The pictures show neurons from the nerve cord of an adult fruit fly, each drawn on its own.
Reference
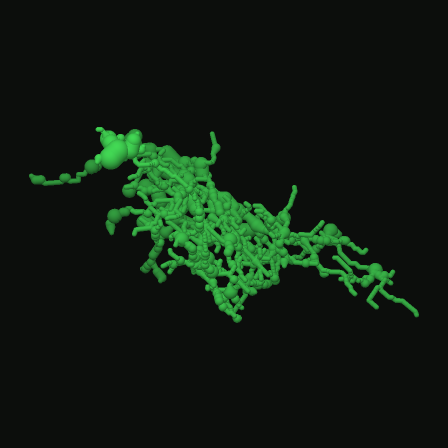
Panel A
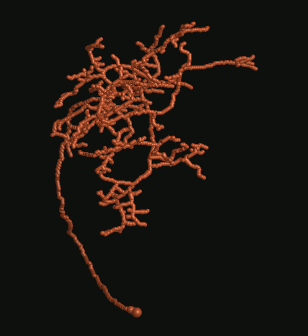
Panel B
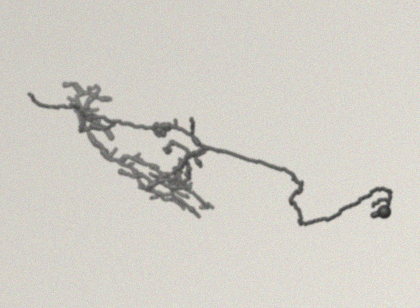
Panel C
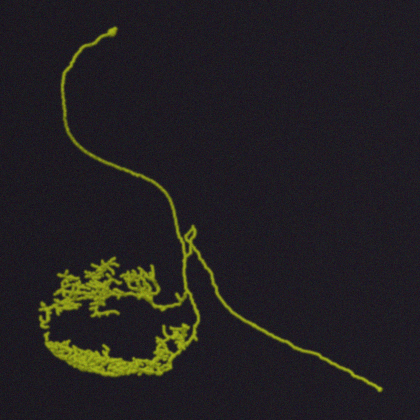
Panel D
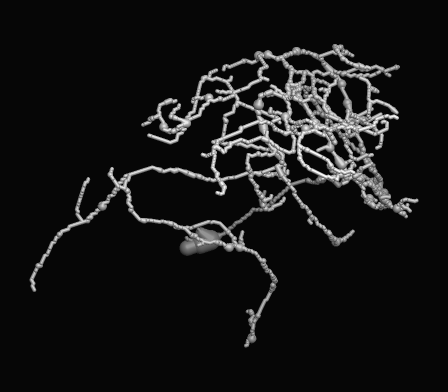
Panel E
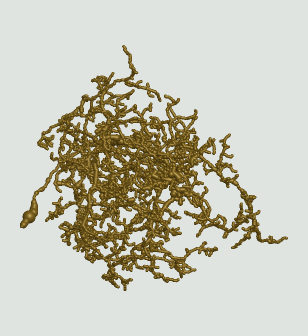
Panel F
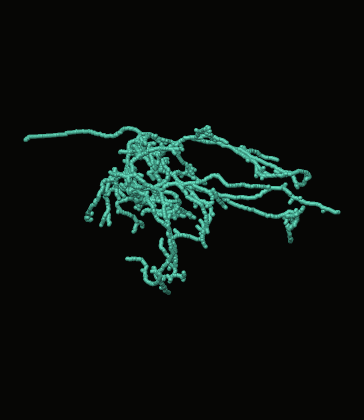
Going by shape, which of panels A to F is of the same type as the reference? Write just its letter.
D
